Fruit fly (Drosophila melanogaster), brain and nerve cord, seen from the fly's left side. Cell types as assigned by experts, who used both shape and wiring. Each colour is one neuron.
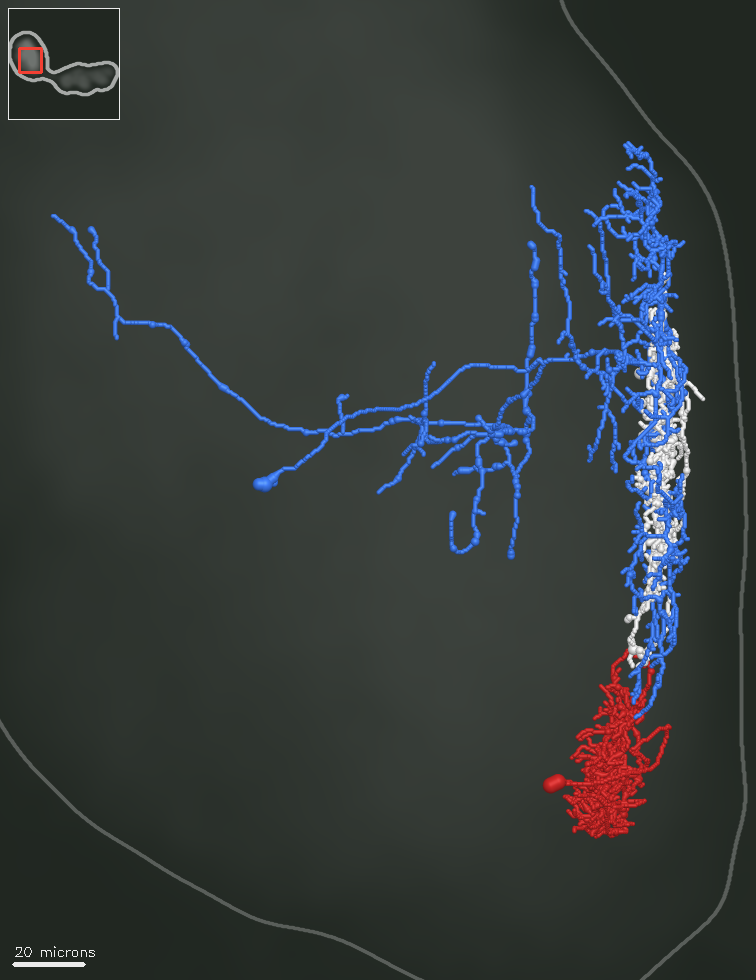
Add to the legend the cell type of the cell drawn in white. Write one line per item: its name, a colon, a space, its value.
cell type: LPi2e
